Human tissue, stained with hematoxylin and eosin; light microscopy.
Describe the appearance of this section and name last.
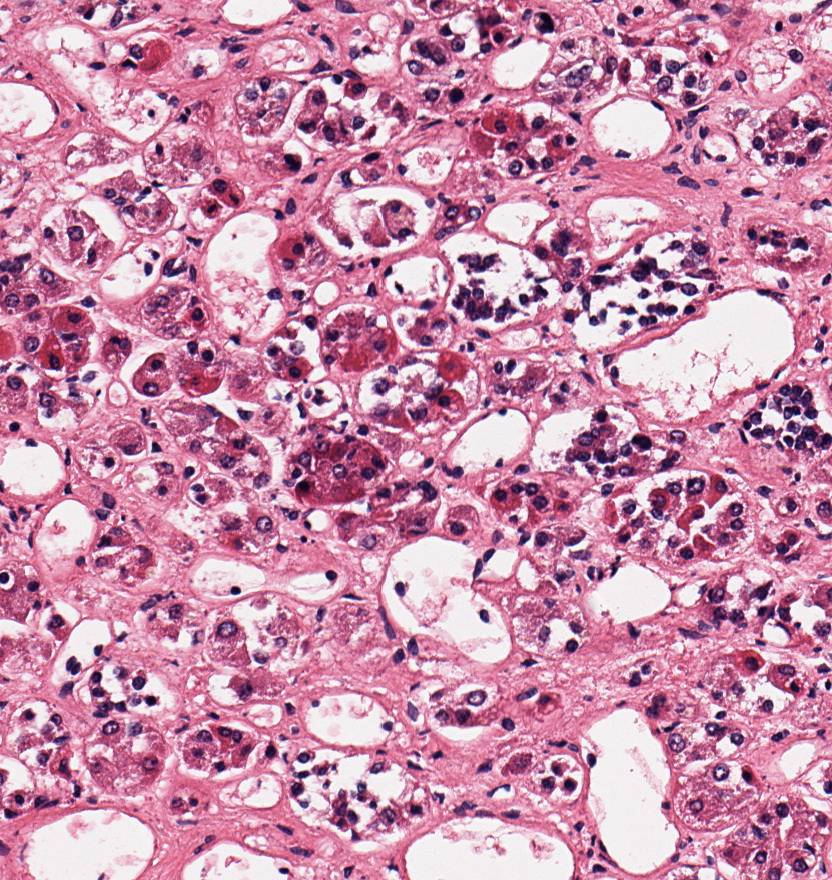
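Look first at the scattered cells with deep red, intensely eosinophilic cytoplasm, especially in the centre and left of the field. Between the nests run strands of pale pink fibrous tissue holding scattered spindle-shaped nuclei. You won't find any fat cells here. This is pituitary.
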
